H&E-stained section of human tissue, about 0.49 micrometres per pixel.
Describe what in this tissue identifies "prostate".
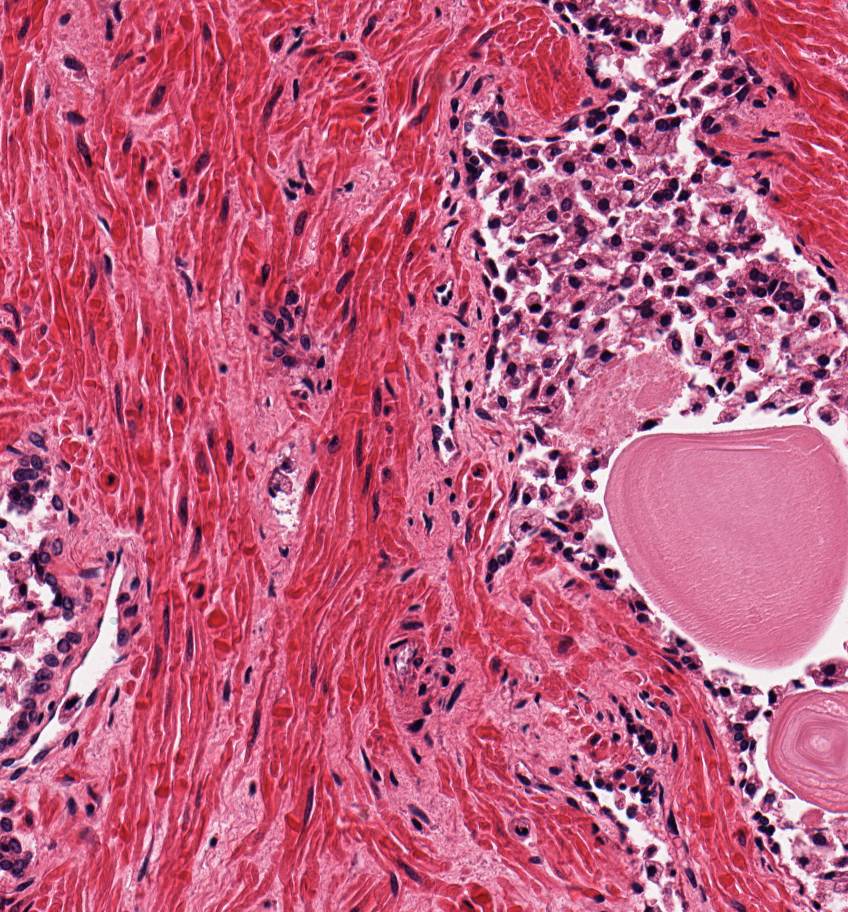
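In this prostate, bundles of smooth muscle fill the left and centre and run mainly top to bottom, their nuclei elongated and spindle-shaped.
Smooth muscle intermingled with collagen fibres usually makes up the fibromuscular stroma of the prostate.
A smaller round pink body at the bottom right edge is concentrically layered.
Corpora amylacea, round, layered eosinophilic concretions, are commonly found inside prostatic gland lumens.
The upper right holds a crowded, loosely cohesive collection of cells with small dark nuclei and clear gaps between them.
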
